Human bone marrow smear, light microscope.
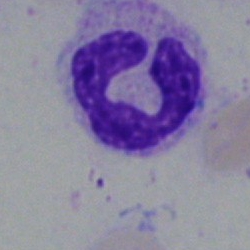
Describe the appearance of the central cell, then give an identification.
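Outline roughly round. Nucleus bent into a horseshoe, opening facing upward. Chromatin dark purple, coarsely clumped. Cytoplasm without vacuoles. Band neutrophil.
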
